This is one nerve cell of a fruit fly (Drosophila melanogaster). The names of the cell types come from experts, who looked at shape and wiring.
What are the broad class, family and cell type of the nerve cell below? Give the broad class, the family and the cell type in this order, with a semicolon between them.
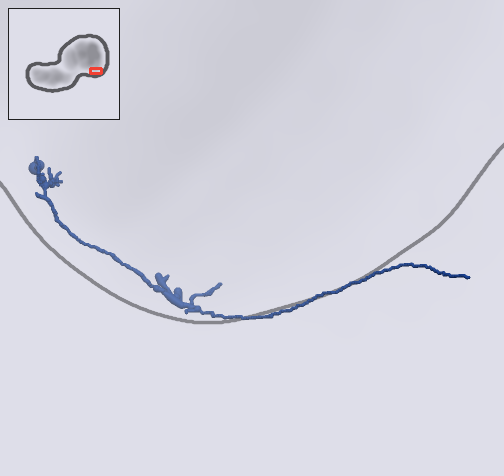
optic-lobe intrinsic neuron; C; C3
